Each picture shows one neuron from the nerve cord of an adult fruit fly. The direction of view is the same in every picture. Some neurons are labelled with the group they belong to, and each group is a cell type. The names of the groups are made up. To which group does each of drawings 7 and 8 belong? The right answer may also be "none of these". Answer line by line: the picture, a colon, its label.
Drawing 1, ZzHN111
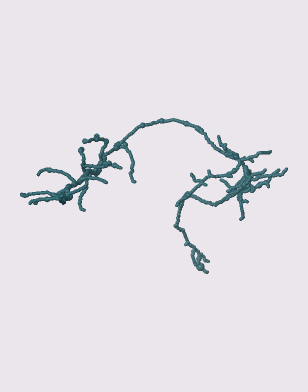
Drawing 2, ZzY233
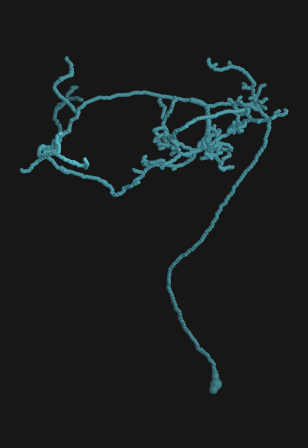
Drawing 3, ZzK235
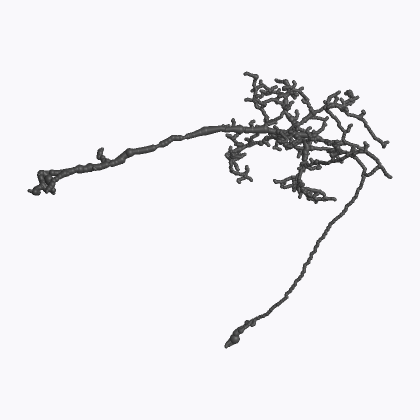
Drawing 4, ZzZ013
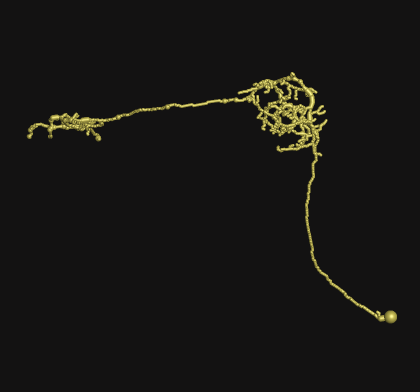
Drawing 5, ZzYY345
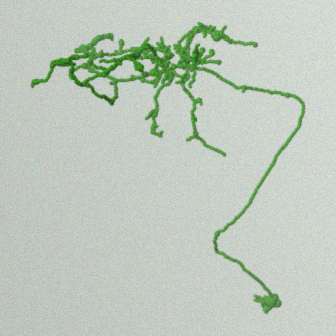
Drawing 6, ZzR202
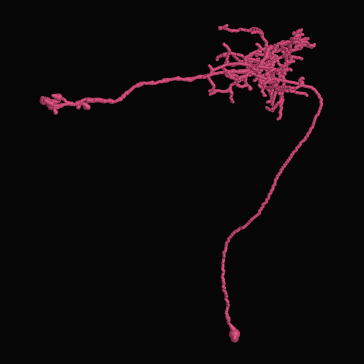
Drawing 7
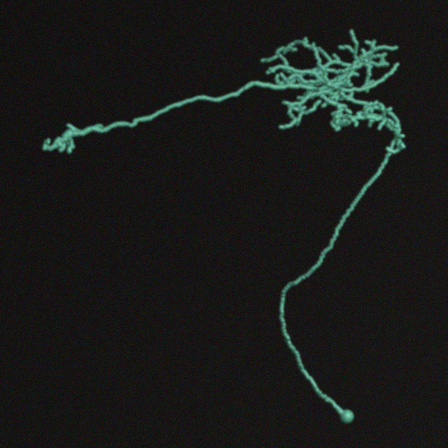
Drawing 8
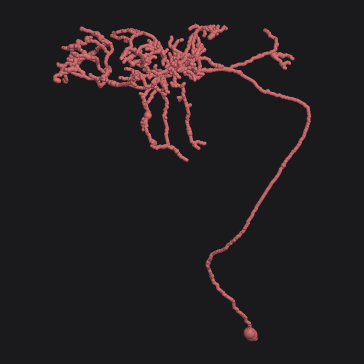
7: ZzR202
8: ZzYY345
